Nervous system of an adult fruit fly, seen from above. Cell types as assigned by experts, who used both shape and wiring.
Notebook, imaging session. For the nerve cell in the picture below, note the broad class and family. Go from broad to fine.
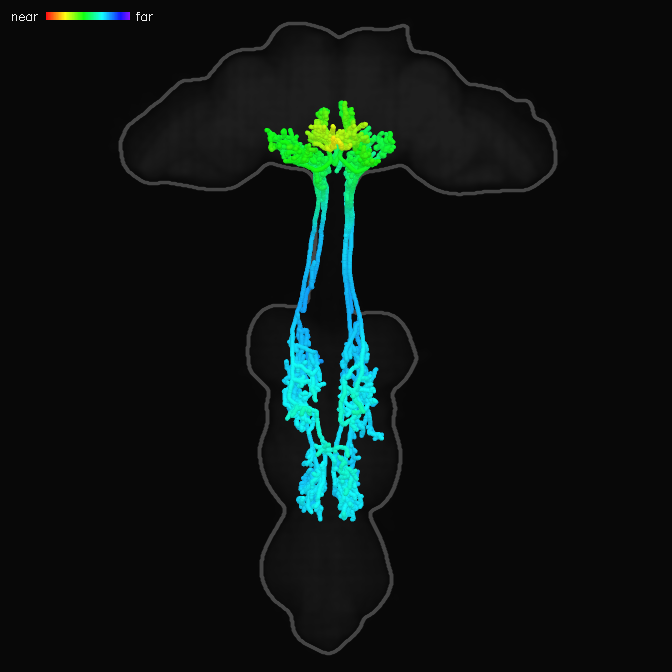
descending neuron; hemilineage LB0_posterior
